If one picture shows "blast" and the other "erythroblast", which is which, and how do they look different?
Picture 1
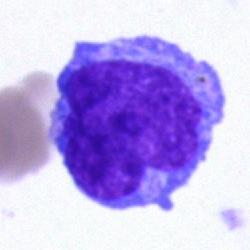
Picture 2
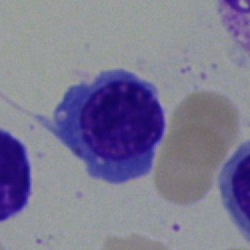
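The blast is in picture 1, and the erythroblast in picture 2. I'd start with the chromatin, since that is where they part most clearly: in the blast it is finely stippled rather than coarsely clumped, while in the erythroblast it stains dark purple and fills the nucleus densely.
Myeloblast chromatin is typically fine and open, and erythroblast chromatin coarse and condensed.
Then the shapes: the blast's outline is irregular and slightly bumpy, with a small rounded bleb projecting from the bottom edge, and its large nucleus has a notch-like indentation at the lower right. The erythroblast's outline is irregular too, drawn out on the left into a tapering extension of cytoplasm, and its nucleus lies toward the right, so the cytoplasm is widest on the left. That cytoplasm is medium blue, and I can see no granules in it.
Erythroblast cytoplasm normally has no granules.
One more thing to keep in mind: the first picture is somewhat soft and out of sharp focus.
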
